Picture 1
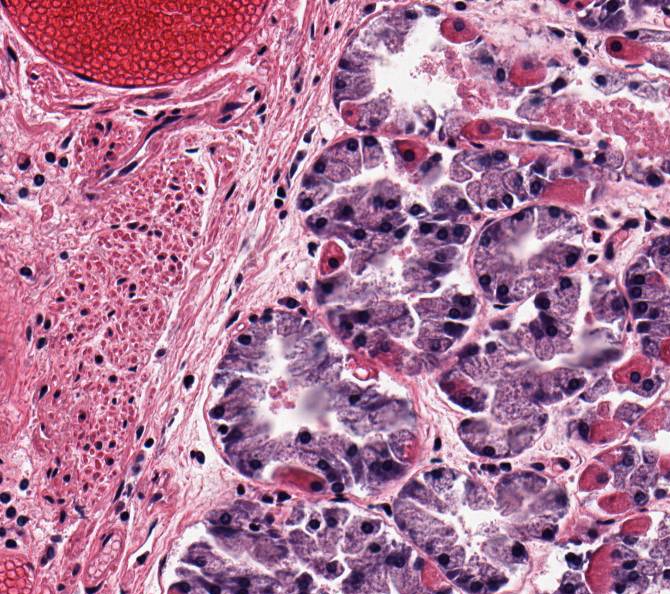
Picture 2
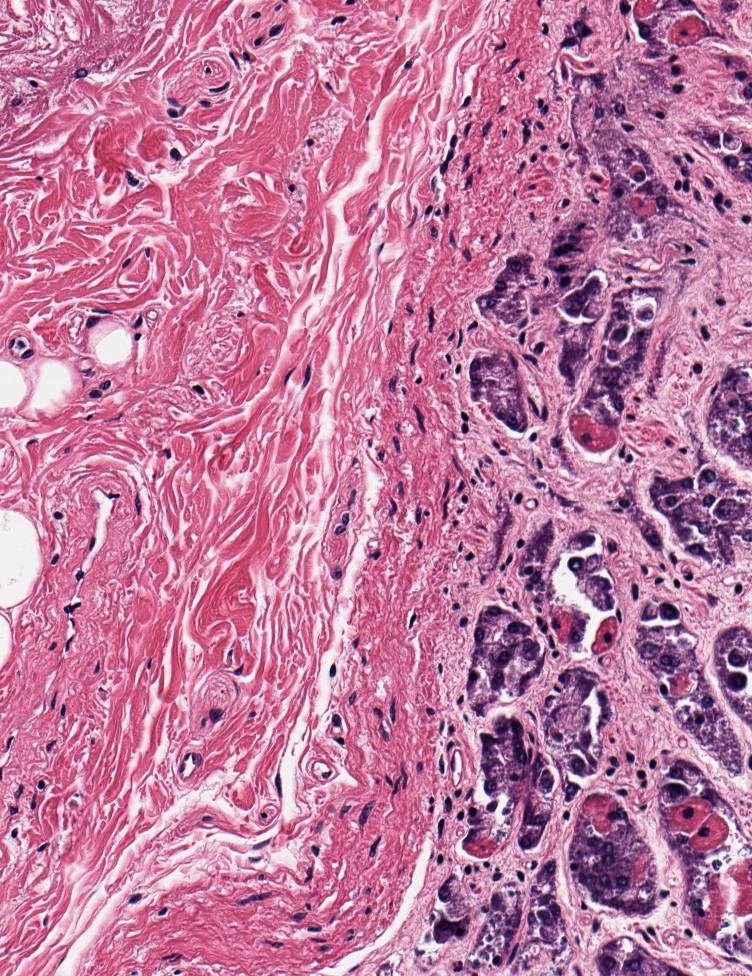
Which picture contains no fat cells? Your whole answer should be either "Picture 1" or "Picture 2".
Picture 1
